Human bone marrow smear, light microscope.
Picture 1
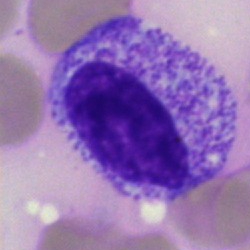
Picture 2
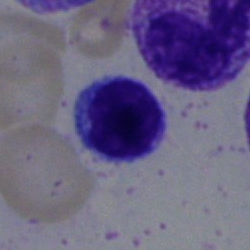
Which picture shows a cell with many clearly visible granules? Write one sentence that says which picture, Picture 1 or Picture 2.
It is in picture 1 that the cytoplasm holds many visible granules.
